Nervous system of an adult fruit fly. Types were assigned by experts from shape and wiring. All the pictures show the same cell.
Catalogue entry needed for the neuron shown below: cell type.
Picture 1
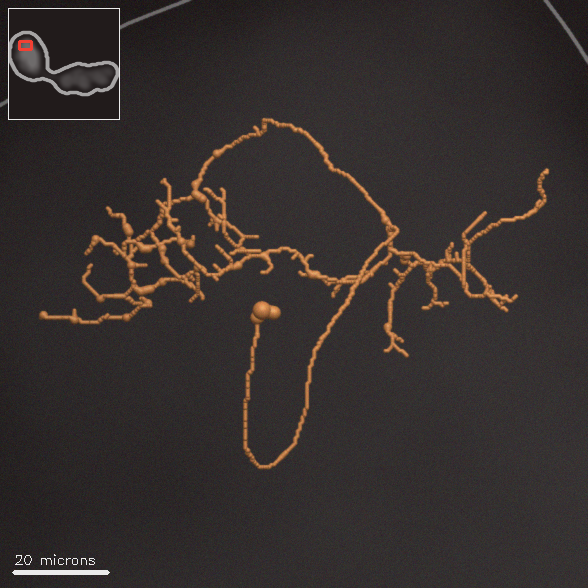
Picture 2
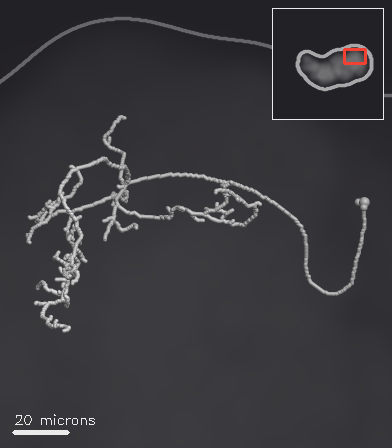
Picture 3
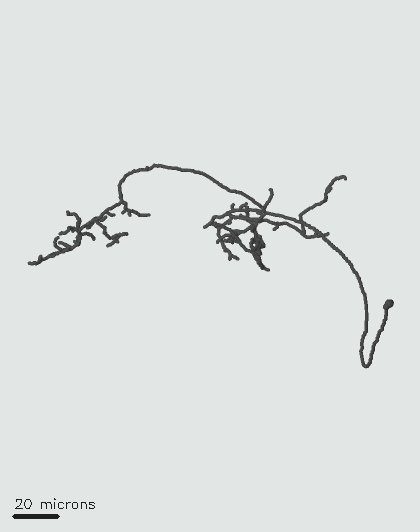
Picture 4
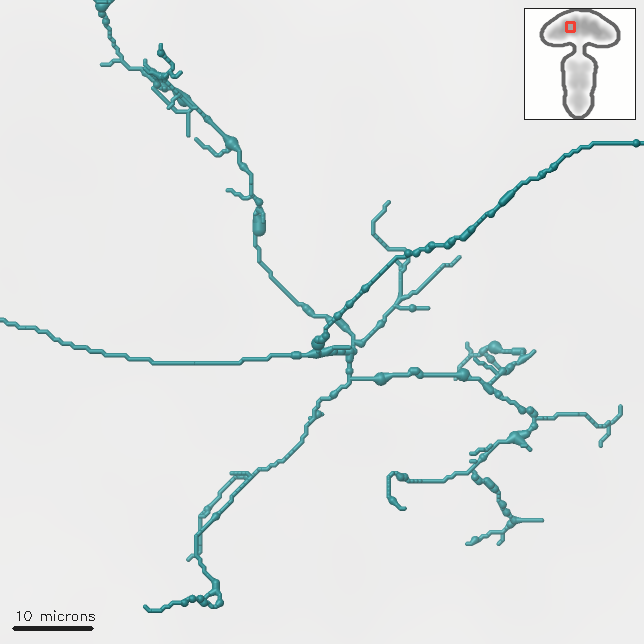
CB2577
